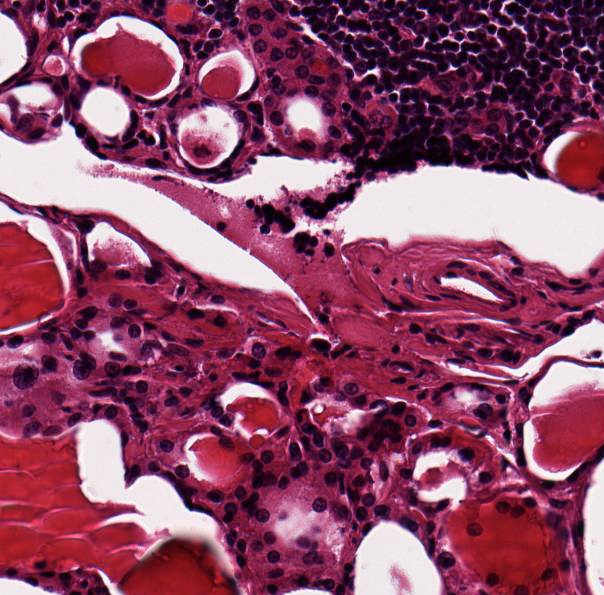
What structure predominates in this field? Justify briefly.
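That's mainly thyroid follicle you're looking at. Round follicles full of deep red colloid are spread through most of the field, each lined by a single layer of cuboidal epithelial cells.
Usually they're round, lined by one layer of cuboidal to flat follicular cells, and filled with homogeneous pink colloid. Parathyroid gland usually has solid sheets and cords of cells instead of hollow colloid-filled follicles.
Top right corner, there's a dense sheet of small, dark, round lymphocytes. Some small follicles, upper left and lower middle, hold pale, partly empty colloid rather than red.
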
